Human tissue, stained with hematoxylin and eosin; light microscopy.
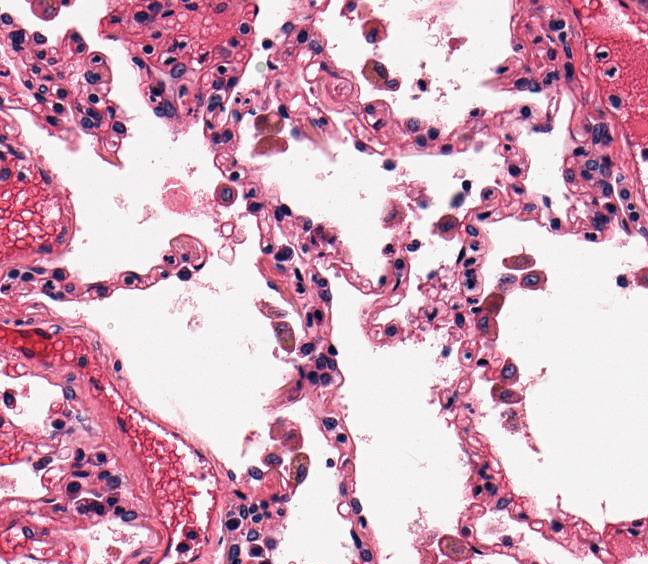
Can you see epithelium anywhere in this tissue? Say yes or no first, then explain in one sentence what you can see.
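Yes. The septa are covered by flattened cells with small dark nuclei rather than by tall columnar cells.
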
